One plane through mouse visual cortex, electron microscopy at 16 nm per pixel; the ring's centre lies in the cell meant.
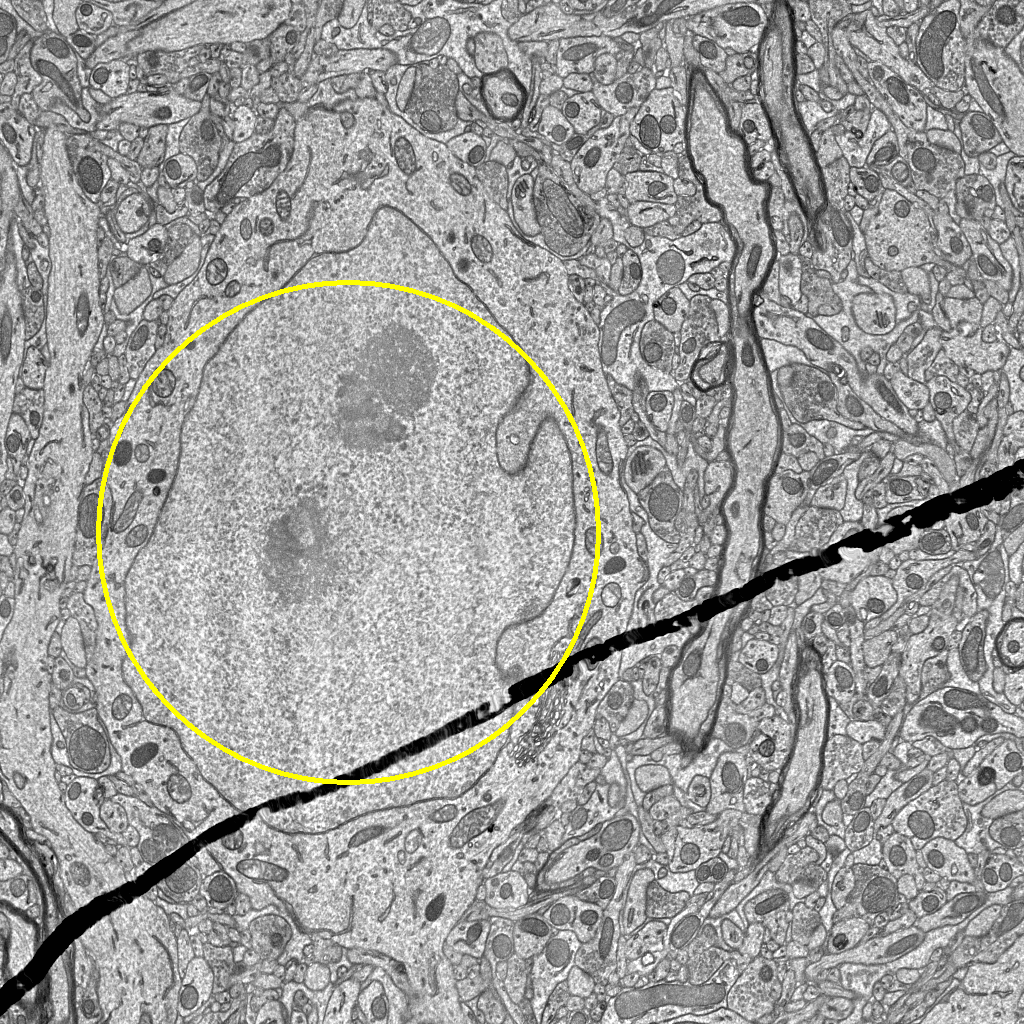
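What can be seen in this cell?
A nucleus deeply indented by a narrow fold on its right side, holding pale, finely dispersed chromatin without a thick dark band at the envelope.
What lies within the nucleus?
Two darker granular bodies, one above the other, the upper larger and darker.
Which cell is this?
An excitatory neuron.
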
